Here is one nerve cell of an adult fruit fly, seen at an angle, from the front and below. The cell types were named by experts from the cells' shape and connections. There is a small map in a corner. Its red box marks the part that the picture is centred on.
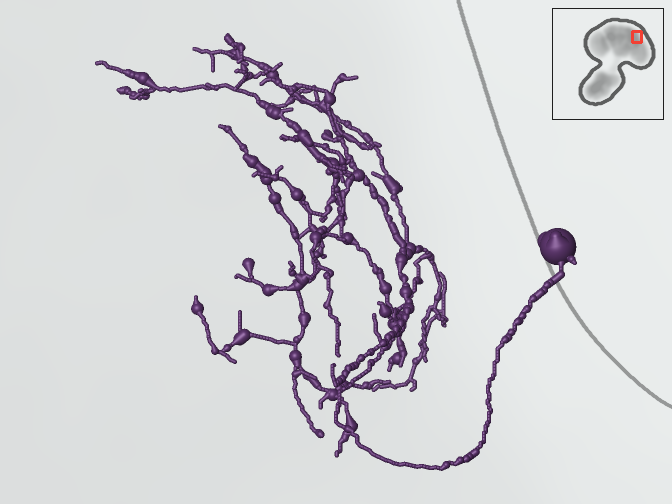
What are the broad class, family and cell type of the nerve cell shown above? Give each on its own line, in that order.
central-brain intrinsic neuron
hemilineage VLPl4_dorsal
CB2862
